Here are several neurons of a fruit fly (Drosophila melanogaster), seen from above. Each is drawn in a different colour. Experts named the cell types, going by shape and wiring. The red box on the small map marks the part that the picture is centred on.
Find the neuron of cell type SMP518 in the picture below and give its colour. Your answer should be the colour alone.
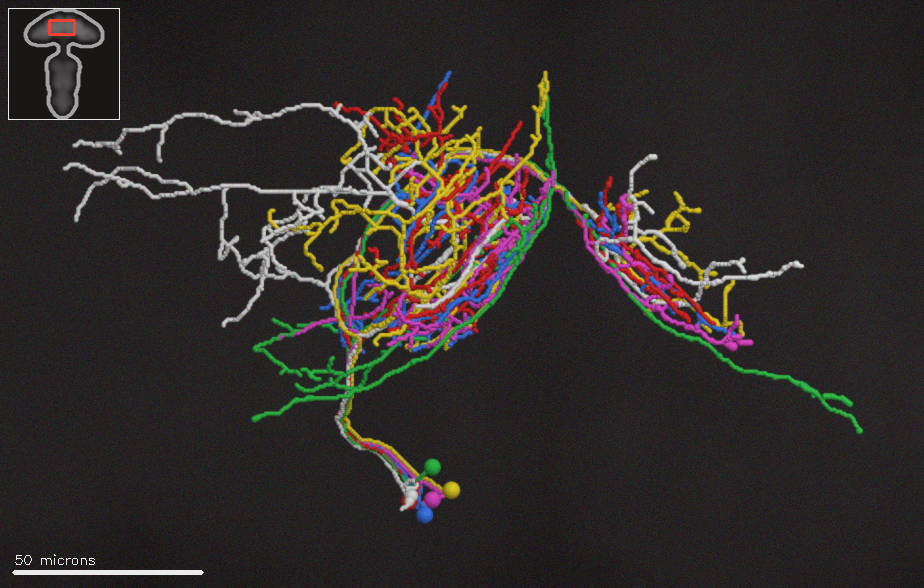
magenta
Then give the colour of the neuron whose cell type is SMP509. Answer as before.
white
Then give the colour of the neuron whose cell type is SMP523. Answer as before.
green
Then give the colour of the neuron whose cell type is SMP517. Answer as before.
red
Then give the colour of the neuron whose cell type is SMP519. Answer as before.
blue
